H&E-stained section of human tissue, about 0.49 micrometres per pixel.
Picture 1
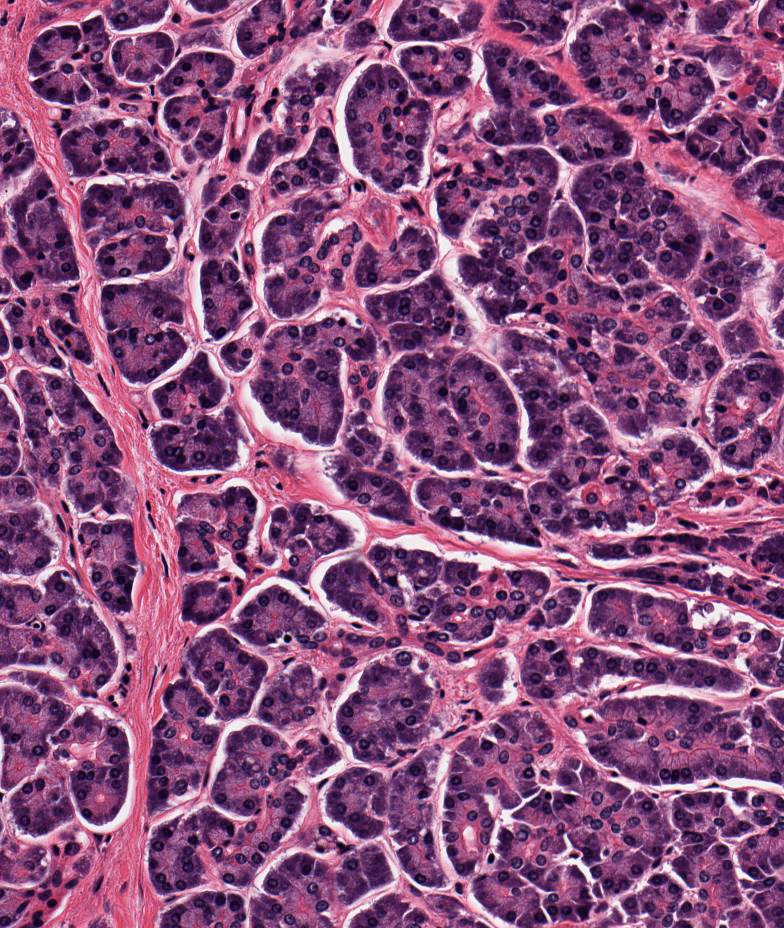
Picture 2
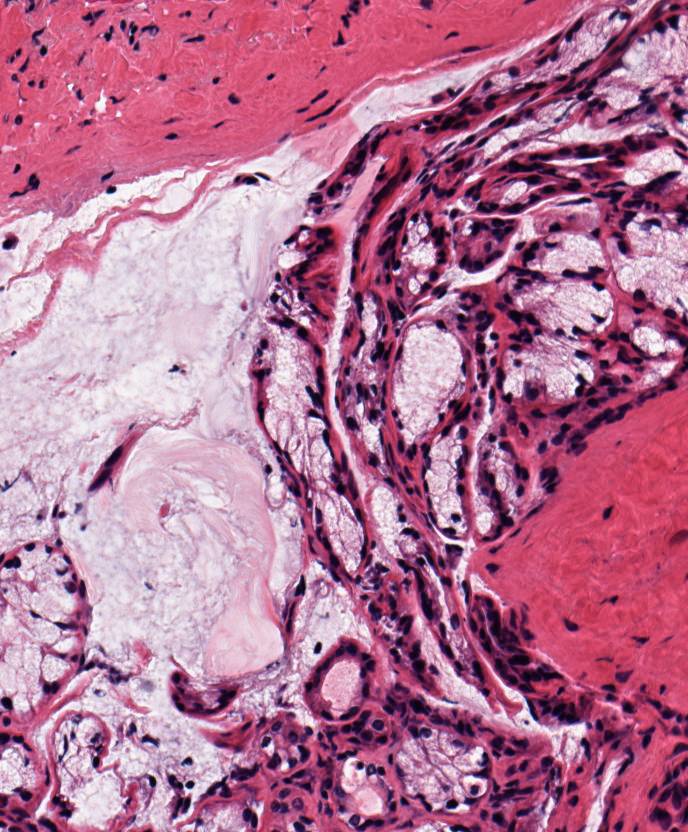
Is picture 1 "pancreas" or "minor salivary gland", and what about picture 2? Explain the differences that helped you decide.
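Picture 1: pancreas. Picture 2: minor salivary gland. Pancreas: closely packed rounded acini, grouped into lobules by fibrous septa. Acinar nuclei round, toward the cell base; lumens small, only occasionally visible at acinar centres. Thin pink collagen strands with sparse spindle-shaped nuclei between acini. Minor salivary gland: acinar cytoplasm pale, foamy, bubbly; nuclei small, dark, pressed flat against the outer cell edge. Large pool of pale, wispy, lightly stained extracellular material, left and centre-left. Dense, strongly eosinophilic tissue with sparse elongated nuclei along top and right edge.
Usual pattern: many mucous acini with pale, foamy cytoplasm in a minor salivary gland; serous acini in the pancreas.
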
